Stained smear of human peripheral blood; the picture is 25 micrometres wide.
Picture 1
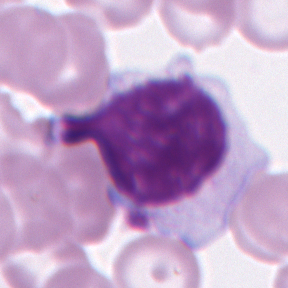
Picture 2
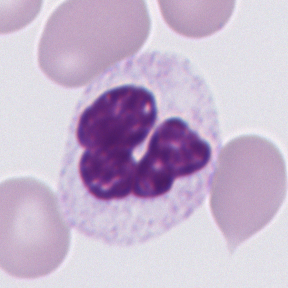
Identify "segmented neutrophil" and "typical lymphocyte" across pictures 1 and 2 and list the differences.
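Picture 1 shows a typical lymphocyte, and picture 2 shows a segmented neutrophil. Their outlines differ first of all: the typical lymphocyte has an irregular, angular edge rather than a smoothly round one, whereas the segmented neutrophil is smooth and oval. Red cells press against the left side of the lymphocyte. In the neutrophil, a wide rim of pale pinkish-lilac cytoplasm surrounds a nucleus of about 12 by 10 micrometres, with dark purple, coarsely clumped chromatin. Fine lilac granules are scattered throughout that cytoplasm, which holds no vacuoles, while the lymphocyte's cytoplasm shows no distinct granules.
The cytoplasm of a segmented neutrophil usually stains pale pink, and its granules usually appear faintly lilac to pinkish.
No nucleoli can be seen in either nucleus.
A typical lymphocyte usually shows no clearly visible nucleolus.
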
